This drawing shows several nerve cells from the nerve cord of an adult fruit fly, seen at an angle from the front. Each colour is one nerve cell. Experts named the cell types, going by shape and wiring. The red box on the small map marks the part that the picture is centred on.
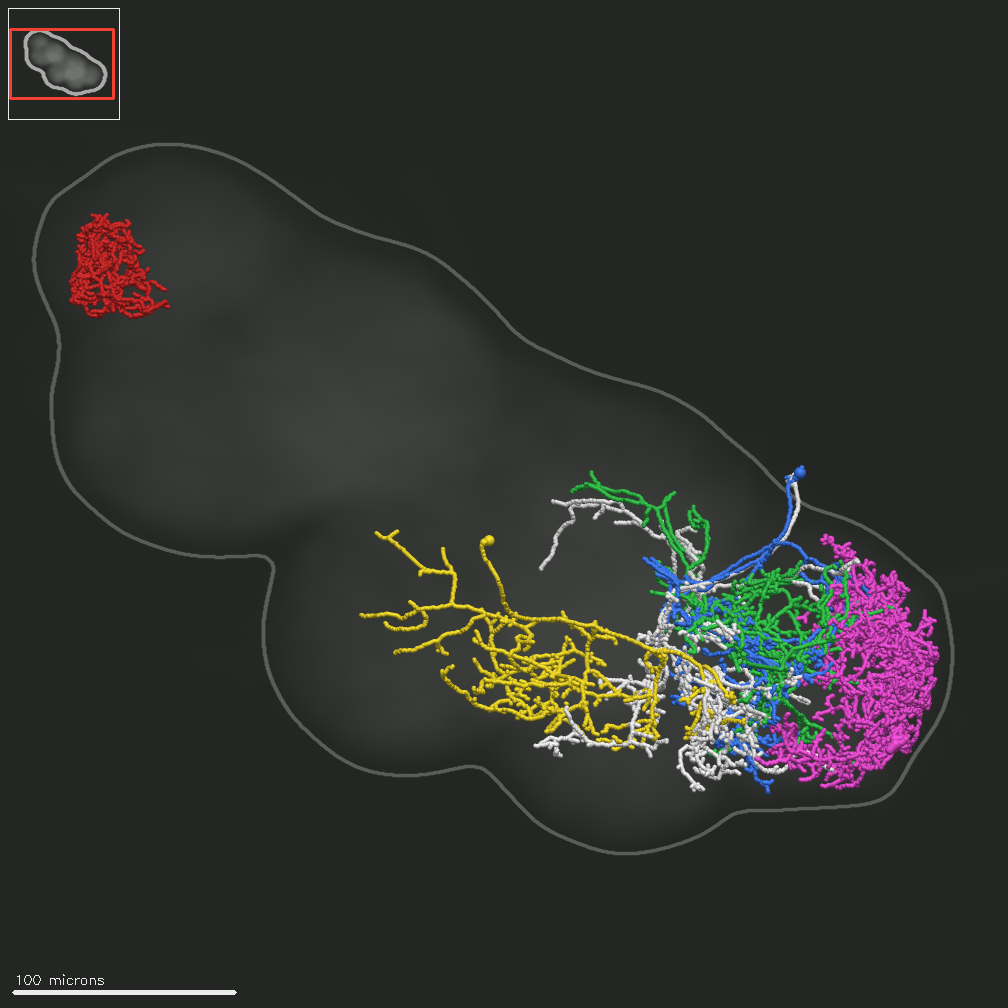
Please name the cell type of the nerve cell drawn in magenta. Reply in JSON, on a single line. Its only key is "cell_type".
{"cell_type": "IN13A010"}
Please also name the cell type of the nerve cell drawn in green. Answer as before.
{"cell_type": "IN12A031"}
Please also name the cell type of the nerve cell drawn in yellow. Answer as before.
{"cell_type": "IN11A014"}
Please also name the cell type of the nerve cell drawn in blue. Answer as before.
{"cell_type": "IN11A007"}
